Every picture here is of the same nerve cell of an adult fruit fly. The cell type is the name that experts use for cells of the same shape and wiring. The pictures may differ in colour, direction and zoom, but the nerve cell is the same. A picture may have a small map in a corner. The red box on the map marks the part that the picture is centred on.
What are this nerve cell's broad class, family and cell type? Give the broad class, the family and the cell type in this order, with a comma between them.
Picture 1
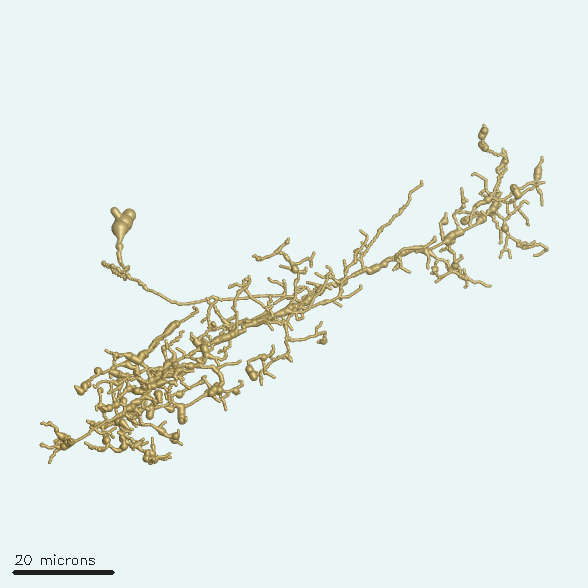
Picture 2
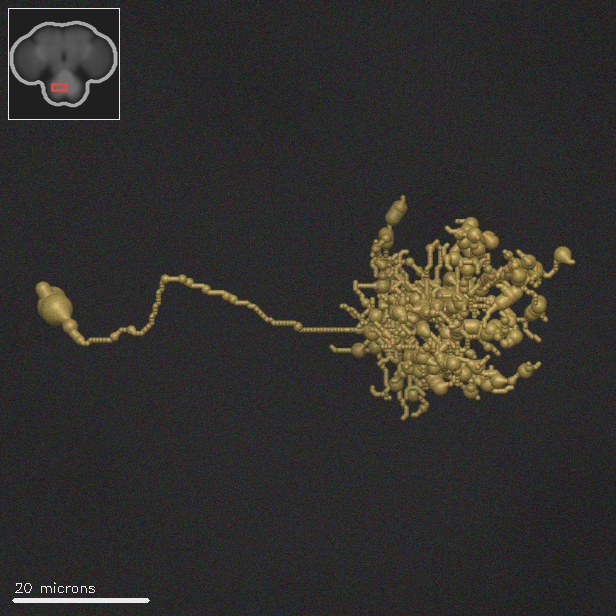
nerve-cord intrinsic neuron, hemilineage 09A, IN09A022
